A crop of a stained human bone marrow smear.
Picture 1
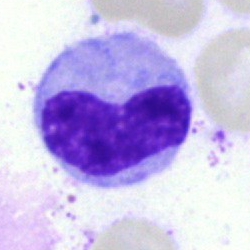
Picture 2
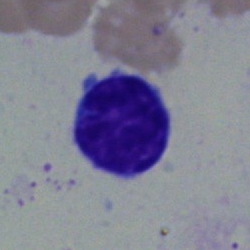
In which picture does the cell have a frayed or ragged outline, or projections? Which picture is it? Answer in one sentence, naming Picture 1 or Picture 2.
The cell of Picture 2 has a border that is ragged or frayed, or bears projections, blebs or tags.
